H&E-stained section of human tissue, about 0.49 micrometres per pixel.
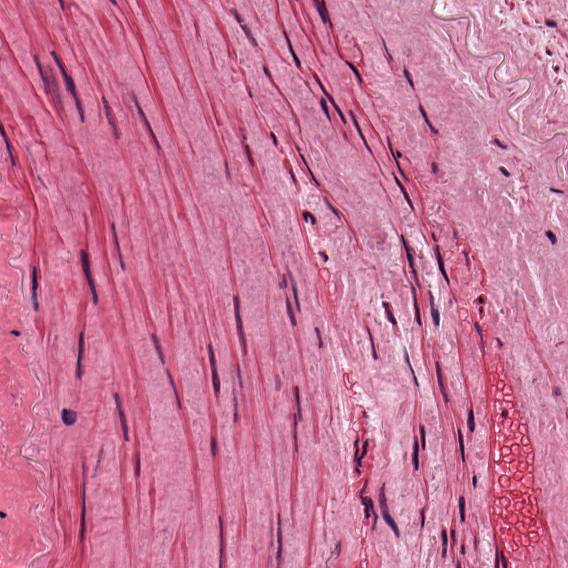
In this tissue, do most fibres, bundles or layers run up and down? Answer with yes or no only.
Yes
